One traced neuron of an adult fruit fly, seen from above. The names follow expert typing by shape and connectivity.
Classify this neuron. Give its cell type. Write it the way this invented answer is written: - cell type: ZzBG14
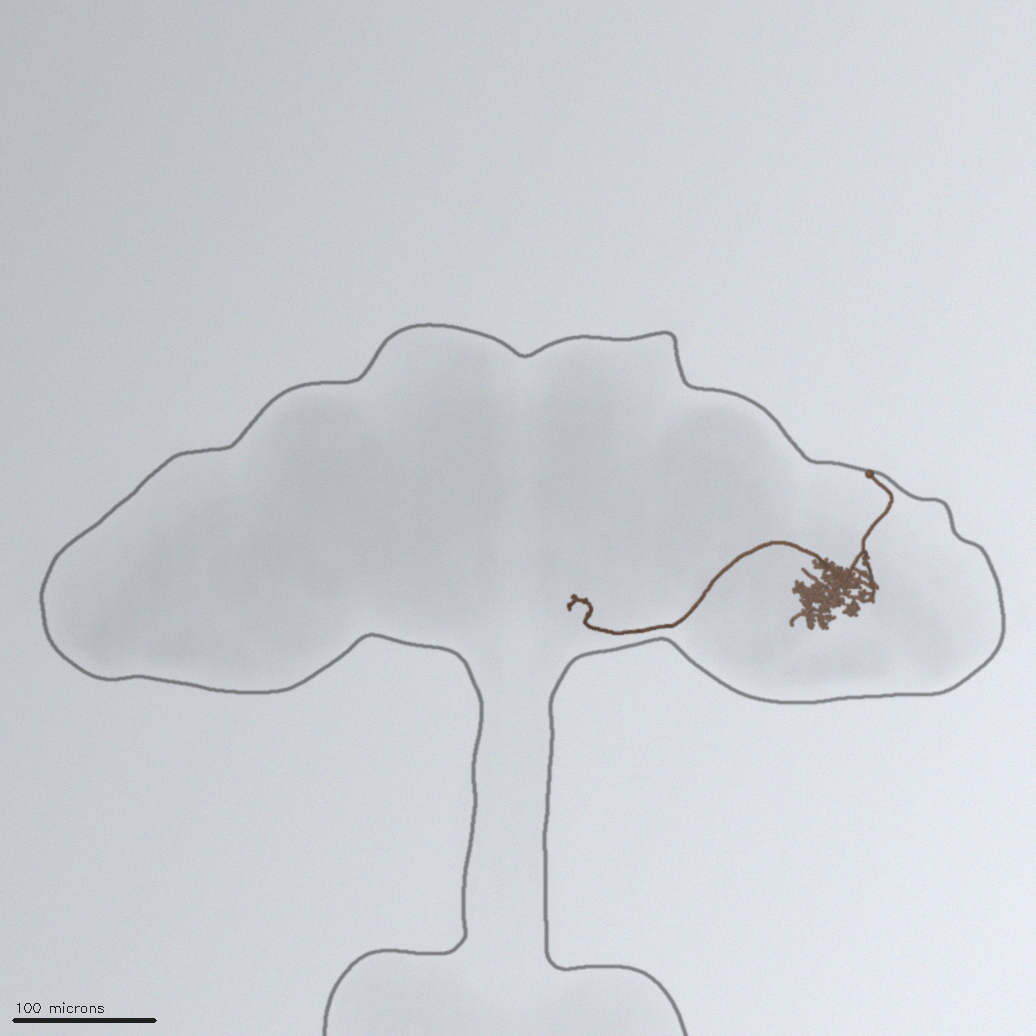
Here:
- cell type: MeVP6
